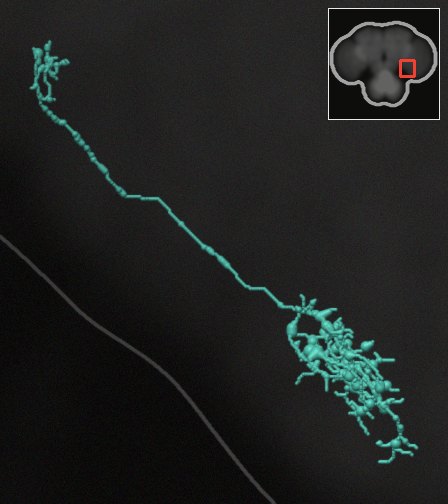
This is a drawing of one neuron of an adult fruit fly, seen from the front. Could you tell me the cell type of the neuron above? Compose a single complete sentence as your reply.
Of the cell type Tm5c is this neuron.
